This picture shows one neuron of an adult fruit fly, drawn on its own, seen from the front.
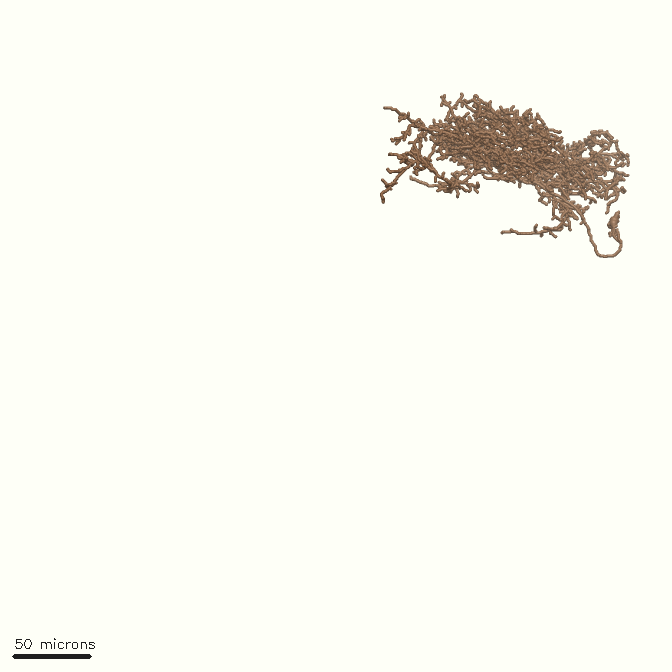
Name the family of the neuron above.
LHCENT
